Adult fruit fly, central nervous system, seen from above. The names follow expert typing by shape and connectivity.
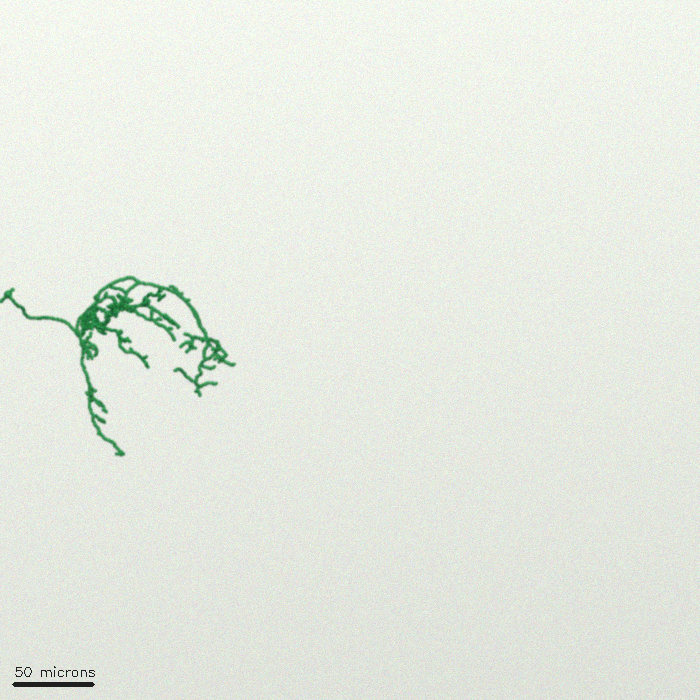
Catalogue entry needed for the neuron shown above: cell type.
CB2311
